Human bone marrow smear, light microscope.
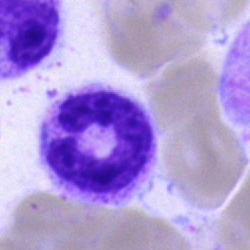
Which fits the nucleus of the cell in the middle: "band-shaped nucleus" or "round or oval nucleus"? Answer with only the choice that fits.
Round or oval nucleus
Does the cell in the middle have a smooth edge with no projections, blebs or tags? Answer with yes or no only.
Yes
